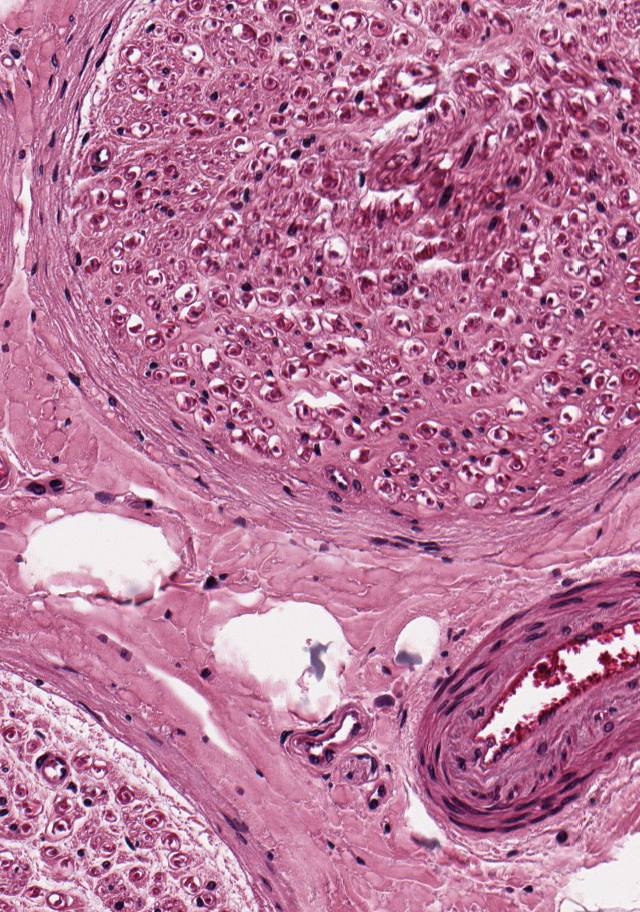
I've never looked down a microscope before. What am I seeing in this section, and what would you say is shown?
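Pink fibrous tissue separates two large rounded bundles, one above, one at lower left. Each has a thin sheath of concentric flattened layers with elongated dark nuclei. The upper bundle packs small round profiles, pale clear rings around pink cores. This is tibial nerve.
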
